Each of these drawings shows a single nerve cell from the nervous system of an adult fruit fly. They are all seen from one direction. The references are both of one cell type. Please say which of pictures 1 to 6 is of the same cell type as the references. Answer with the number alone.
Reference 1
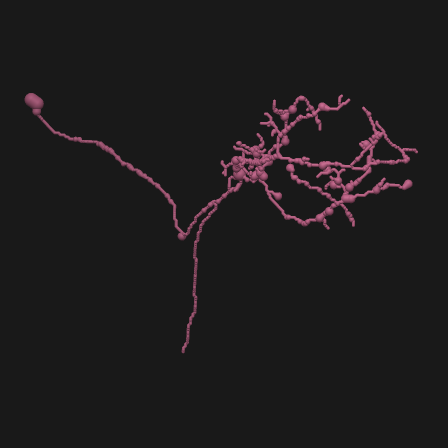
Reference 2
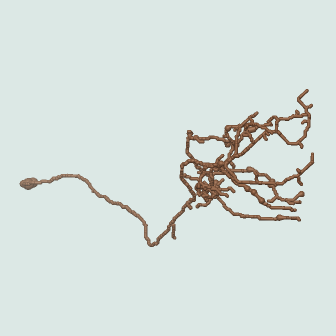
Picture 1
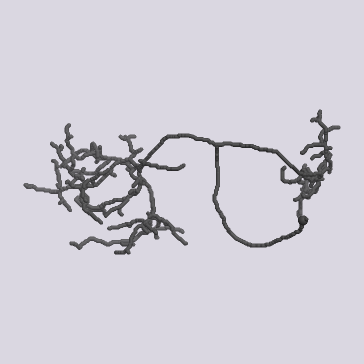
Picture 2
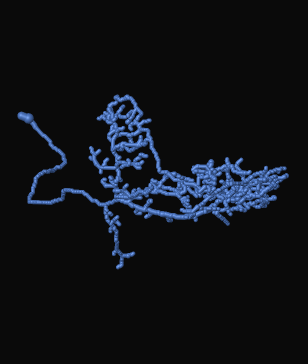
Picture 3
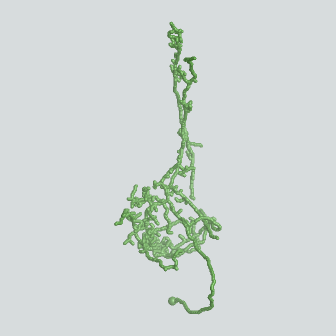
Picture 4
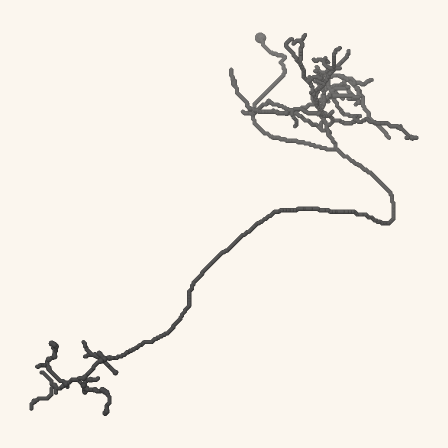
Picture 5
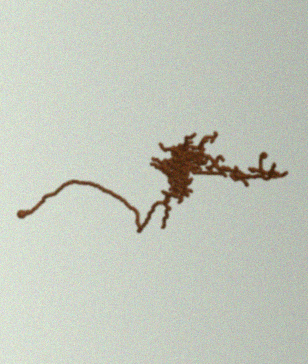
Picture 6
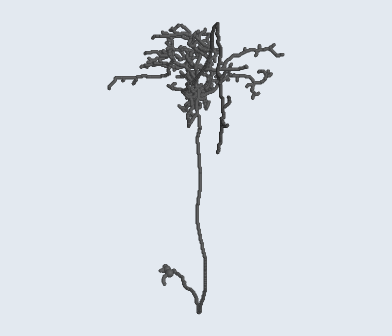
5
